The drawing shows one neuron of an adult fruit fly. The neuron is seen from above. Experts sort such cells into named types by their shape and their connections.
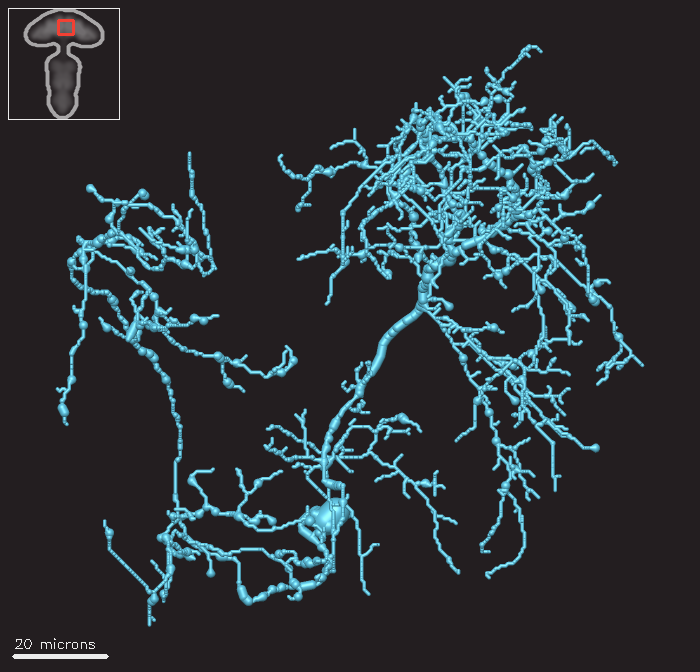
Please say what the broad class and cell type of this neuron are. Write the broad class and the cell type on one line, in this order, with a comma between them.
central-brain intrinsic neuron, GNG491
